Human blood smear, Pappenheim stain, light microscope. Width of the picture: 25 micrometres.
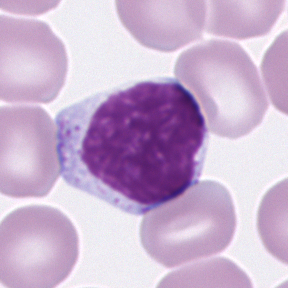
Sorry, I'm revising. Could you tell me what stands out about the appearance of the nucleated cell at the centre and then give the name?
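Cell about 14 by 12 micrometres. Nucleus round in outline, about 11 micrometres across, filling about 70% of the cell's area. Chromatin dense and dark purple, with small paler streaks; no nucleoli visible. Cytoplasm pale blue-grey, forming a wider band on the left of the nucleus than on the right. Large granular lymphocyte.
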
